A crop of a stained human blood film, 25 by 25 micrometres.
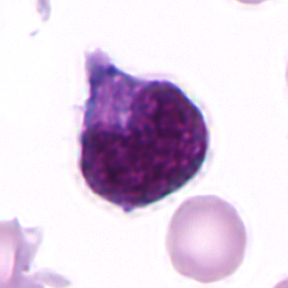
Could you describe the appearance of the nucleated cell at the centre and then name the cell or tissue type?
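Look first at the outline: this cell, about 14 by 12 micrometres, draws out into a pointed tag at its upper left. The nucleus fills most of the cell, and you won't find a distinct nucleolus in it. The cytoplasm is scant; you'll see most of it at the upper left, where it is paler than the nucleus. What you are looking at is an atypical promyelocyte.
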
